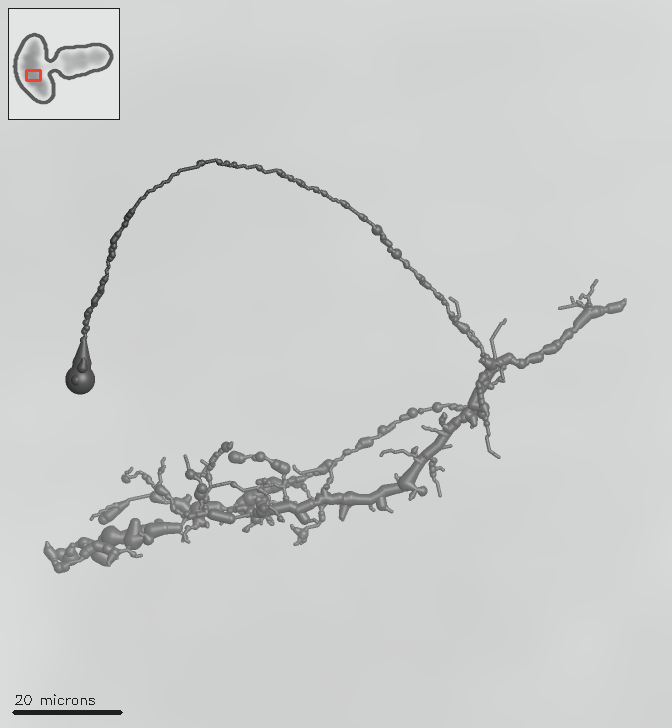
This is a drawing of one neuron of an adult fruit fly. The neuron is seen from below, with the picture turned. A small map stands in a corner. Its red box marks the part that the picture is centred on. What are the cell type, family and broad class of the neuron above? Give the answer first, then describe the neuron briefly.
The cell type is AMMC035. The family is hemilineage MD3. This is a central-brain intrinsic neuron. It lies in the brain. Its cell body lies on the left of the picture. The picture shows dozens of branch ends.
